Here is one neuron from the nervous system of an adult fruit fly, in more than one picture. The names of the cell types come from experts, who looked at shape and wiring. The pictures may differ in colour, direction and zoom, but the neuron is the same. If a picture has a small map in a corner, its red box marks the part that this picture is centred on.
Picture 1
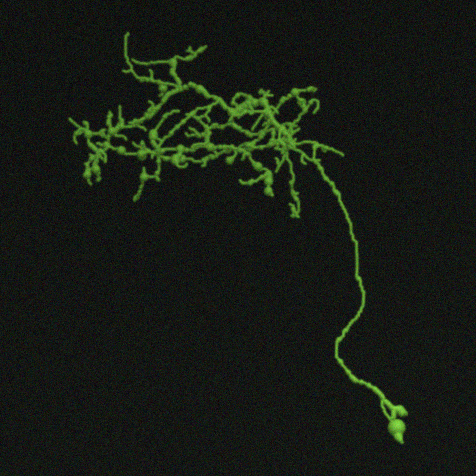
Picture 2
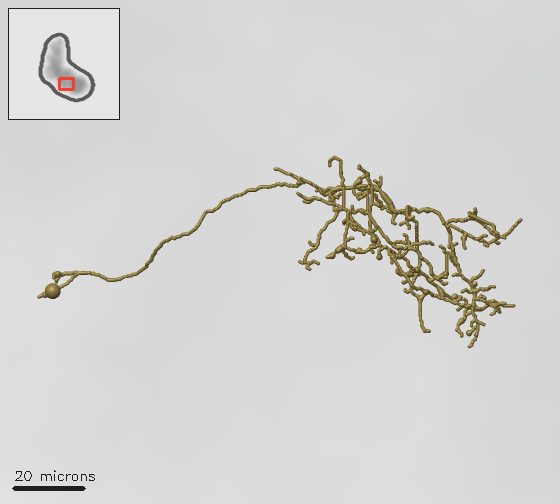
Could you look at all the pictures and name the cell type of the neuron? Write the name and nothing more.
CB2792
